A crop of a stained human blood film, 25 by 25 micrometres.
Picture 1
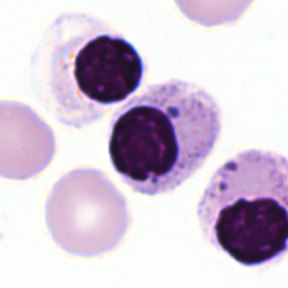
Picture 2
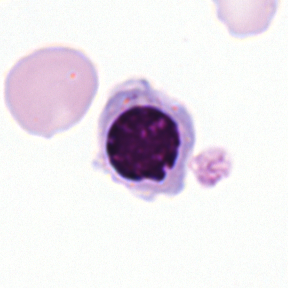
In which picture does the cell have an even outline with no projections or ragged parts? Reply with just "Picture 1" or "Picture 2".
Picture 1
